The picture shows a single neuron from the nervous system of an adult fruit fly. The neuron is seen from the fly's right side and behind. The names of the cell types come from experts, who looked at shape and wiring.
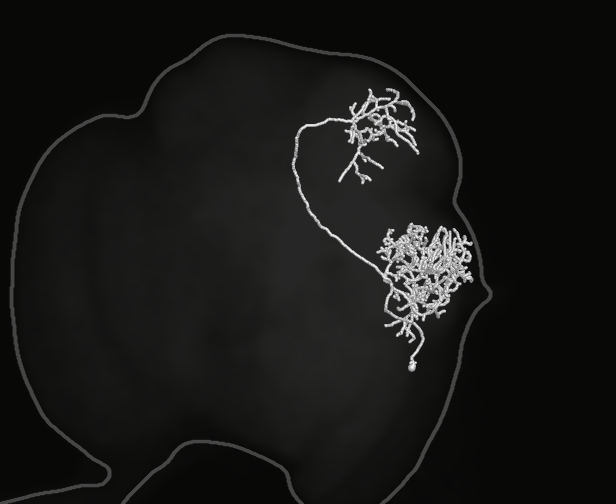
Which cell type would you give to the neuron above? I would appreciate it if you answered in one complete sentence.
In the scheme of cell types, this neuron is M_lvPNm24.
